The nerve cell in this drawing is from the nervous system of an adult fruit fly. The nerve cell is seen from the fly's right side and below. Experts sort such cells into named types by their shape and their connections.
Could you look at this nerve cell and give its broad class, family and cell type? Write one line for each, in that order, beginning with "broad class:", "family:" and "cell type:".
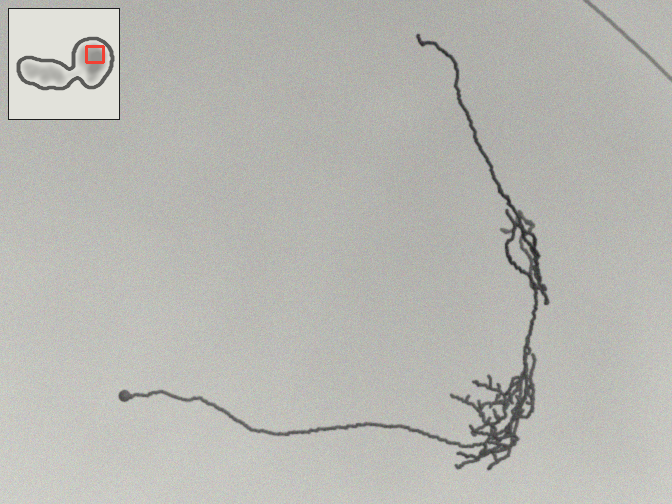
broad class: central-brain intrinsic neuron
family: class CX
cell type: FS2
